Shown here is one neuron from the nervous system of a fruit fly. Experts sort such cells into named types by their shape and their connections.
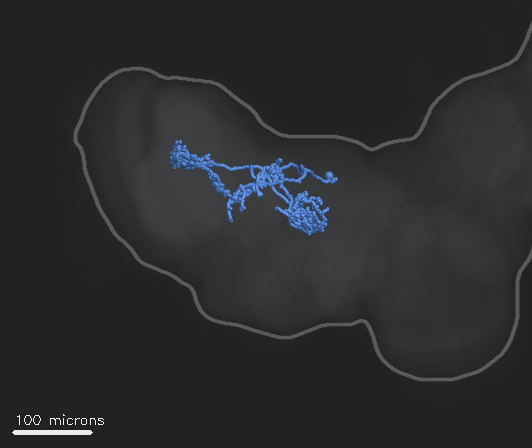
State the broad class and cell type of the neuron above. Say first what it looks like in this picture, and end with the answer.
The cell body can be seen in the middle of the picture. By the scale bar it is about 200 microns wide in this view. It is a central-brain intrinsic neuron. Its cell type is CL344_b.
